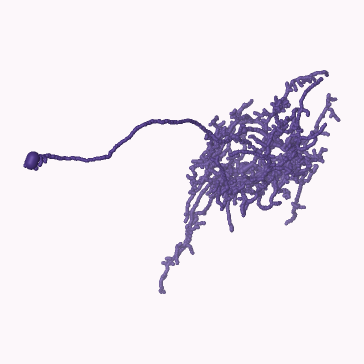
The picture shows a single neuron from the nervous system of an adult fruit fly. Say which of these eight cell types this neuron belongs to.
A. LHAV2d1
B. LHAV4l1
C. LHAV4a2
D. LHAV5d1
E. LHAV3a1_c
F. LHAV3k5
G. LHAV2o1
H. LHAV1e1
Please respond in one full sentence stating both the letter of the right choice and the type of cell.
Given as option A, LHAV2d1 is the cell type for the neuron.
